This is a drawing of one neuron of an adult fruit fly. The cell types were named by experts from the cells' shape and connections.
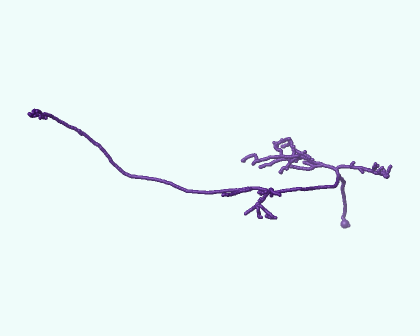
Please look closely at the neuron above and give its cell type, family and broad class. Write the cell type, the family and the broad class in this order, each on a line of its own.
AN07B057
hemilineage 07B
ascending neuron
